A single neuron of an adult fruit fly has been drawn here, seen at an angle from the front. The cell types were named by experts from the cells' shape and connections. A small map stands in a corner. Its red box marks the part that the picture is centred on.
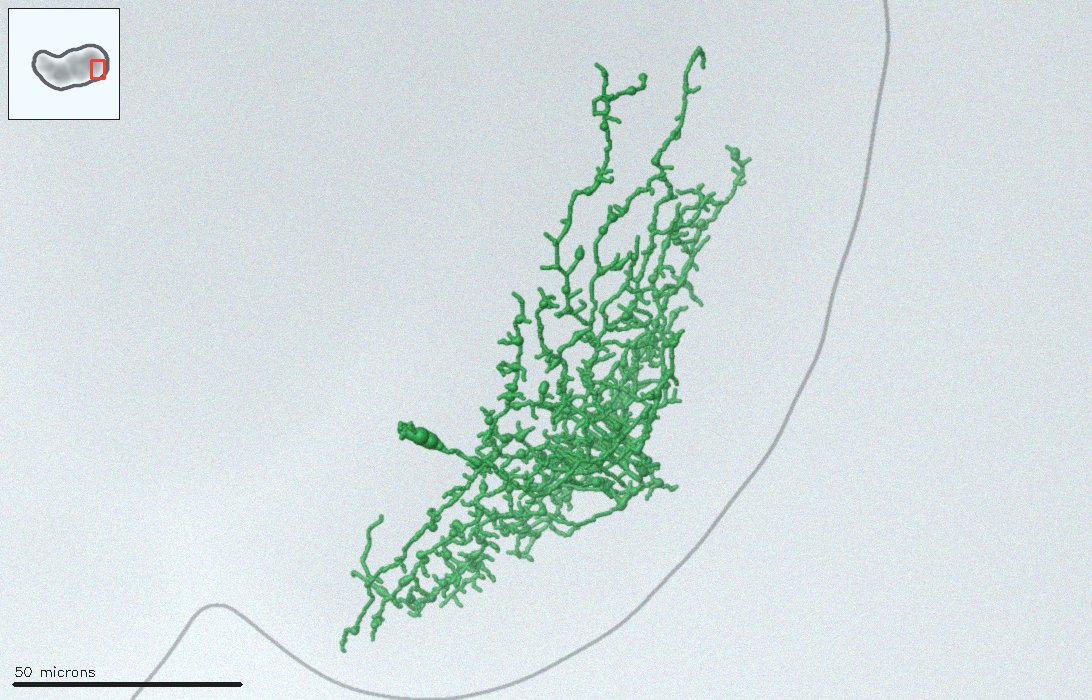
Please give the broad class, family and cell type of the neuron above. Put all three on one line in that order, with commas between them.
optic-lobe intrinsic neuron, Dm, Dm20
